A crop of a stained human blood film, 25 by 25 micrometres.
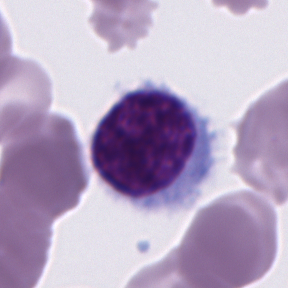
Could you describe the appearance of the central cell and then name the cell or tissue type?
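The nucleus here is round to slightly oval, about 9 by 8 micrometres, with a smooth outline and no indentation. Its chromatin is dense, dark purple and coarsely clumped. There isn't much cytoplasm, and what there is sits widest on the right of the nucleus. Fine, hair-like projections fringe its edge. This one's a hairy cell.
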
